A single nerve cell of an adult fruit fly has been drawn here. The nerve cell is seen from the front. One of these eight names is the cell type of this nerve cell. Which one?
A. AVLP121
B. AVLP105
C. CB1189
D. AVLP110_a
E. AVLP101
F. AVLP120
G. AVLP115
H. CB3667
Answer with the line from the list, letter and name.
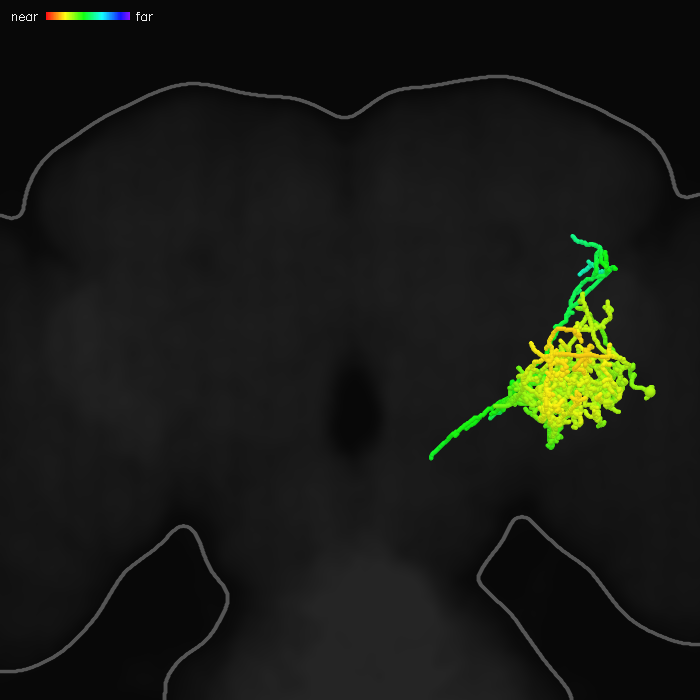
E. AVLP101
